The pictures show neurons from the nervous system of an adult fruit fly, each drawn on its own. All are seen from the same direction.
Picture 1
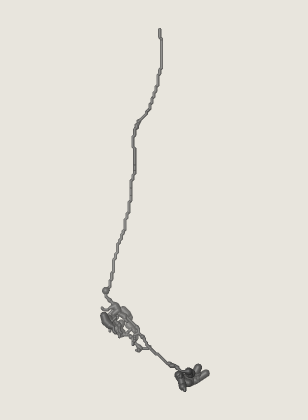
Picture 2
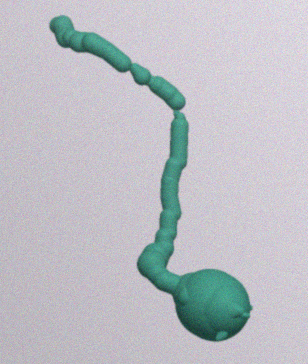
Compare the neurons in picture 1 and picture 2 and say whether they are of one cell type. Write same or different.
different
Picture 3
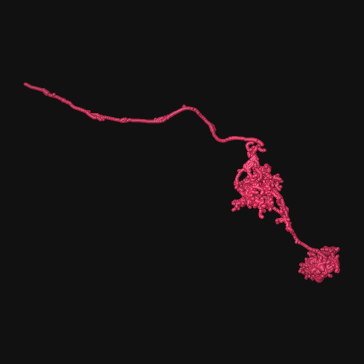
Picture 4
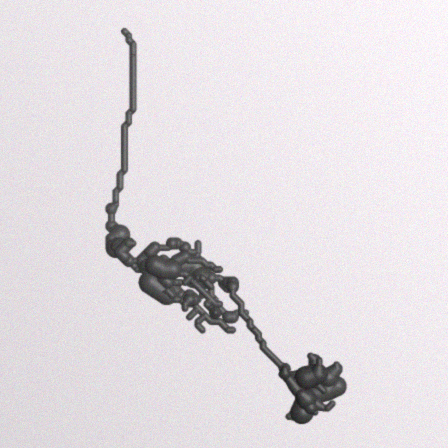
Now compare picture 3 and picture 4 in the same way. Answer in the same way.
same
